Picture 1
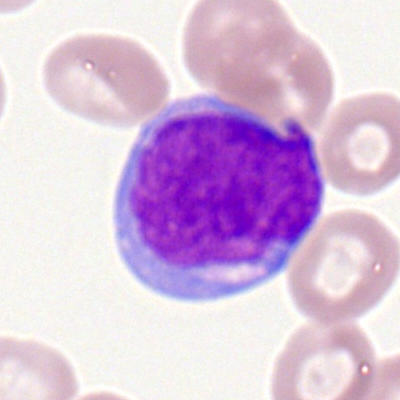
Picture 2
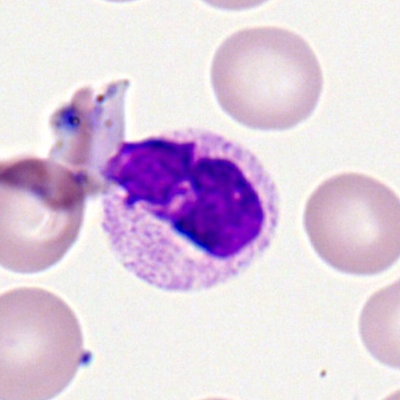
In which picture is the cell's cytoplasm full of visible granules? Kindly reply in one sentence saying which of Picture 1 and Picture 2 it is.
The cell seen in picture 2 shows many visible granules in its cytoplasm.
